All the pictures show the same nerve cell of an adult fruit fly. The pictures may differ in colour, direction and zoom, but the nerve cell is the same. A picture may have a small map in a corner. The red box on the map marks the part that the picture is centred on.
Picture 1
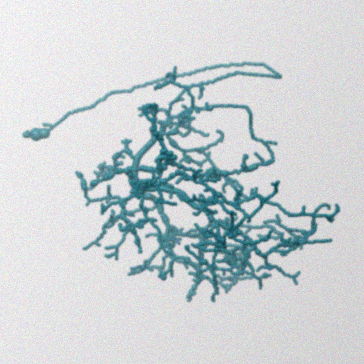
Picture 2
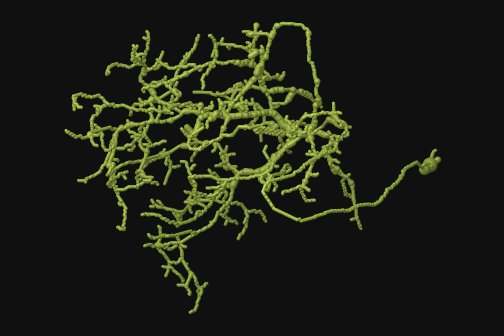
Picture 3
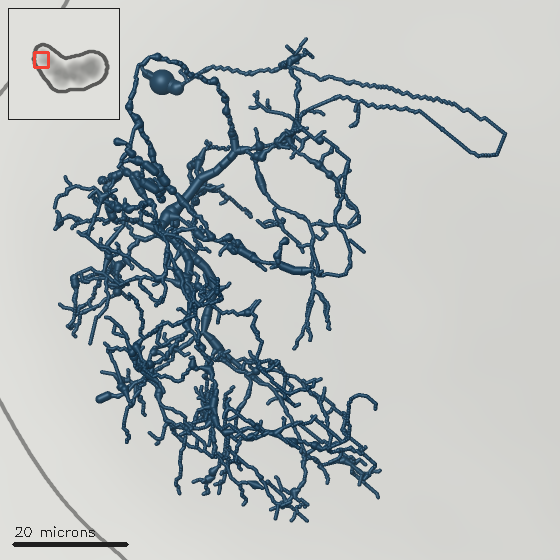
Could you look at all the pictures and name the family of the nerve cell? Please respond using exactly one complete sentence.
The family of this particular nerve cell is hemilineage 03A.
